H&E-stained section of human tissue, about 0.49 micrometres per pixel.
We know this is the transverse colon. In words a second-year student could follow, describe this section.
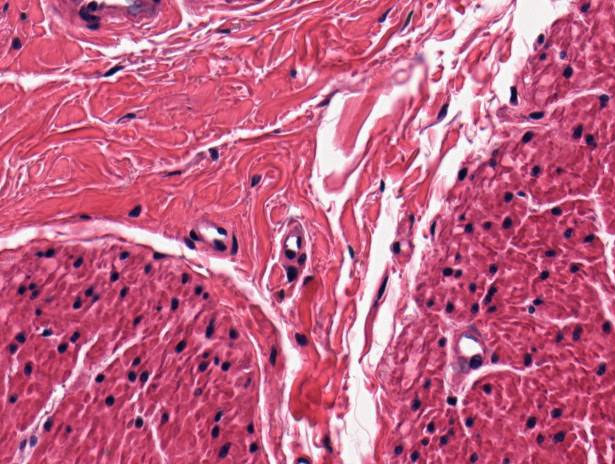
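Two muscle blocks in cross section, lower left and right. Fibrous band across top and down middle separates them. Muscle cells cut transversely: small polygonal pink profiles. Nuclei dark, oval, central within profiles. Small thin-walled vessels, some with red blood cells, in fibrous tissue near centre.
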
